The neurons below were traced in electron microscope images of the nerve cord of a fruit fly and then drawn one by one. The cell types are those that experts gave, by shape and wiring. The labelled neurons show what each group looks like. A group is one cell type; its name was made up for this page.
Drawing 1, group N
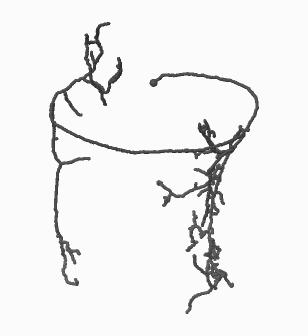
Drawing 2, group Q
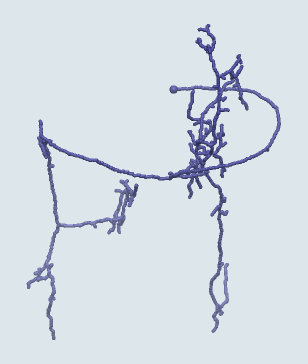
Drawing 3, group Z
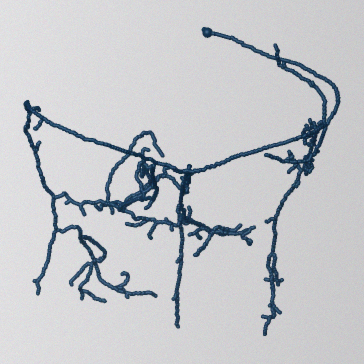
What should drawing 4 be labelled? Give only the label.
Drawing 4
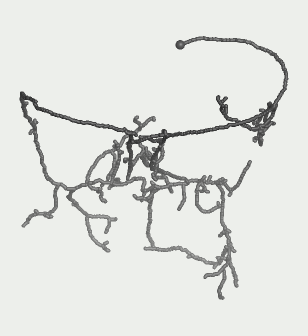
group Z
